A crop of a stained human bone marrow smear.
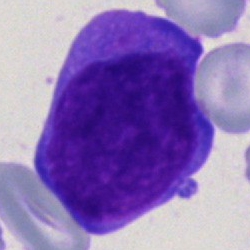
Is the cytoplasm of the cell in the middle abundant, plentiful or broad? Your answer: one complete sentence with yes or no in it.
No, the nucleus fills most of this cell.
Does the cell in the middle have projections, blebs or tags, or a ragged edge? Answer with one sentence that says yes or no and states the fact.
Yes, ragged or frayed parts, or projections, blebs or tags, are present on the cell's outline.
